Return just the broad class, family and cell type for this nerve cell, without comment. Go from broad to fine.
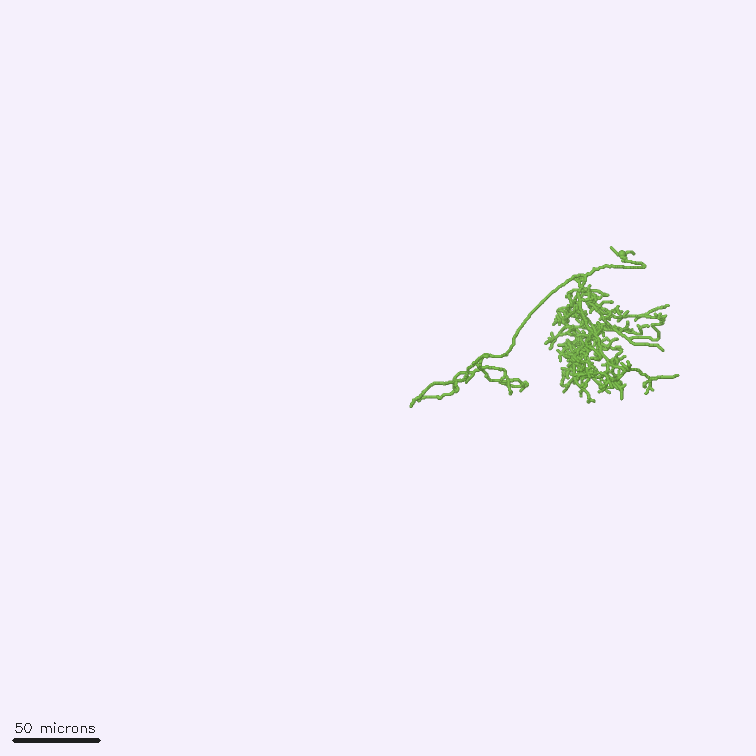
central-brain intrinsic neuron; hemilineage VLPa1_medial; aSP10B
